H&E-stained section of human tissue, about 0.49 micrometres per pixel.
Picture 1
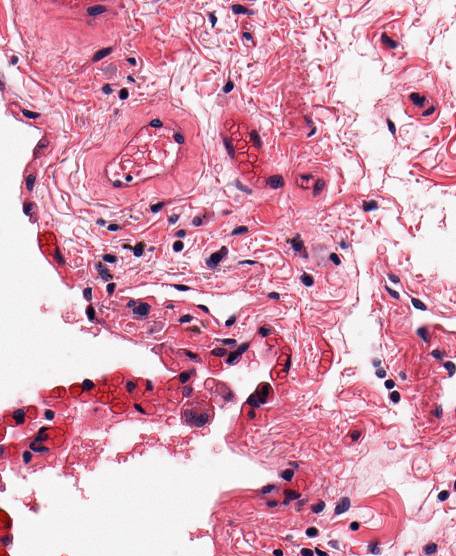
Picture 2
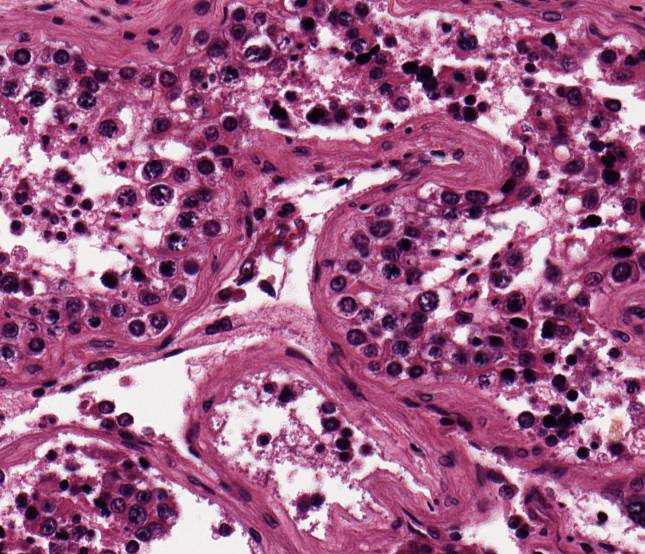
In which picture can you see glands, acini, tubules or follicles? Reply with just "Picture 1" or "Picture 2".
Picture 2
